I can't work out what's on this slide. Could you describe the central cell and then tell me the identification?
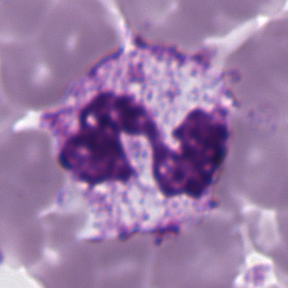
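Point one, the nucleus: two large lobes, left and right, joined by a narrower band of nuclear material. Point two, the chromatin: dark purple, coarsely clumped. Point three, the cytoplasm: plentiful, pale pinkish-lilac, with many small violet granules scattered throughout. Conclusion: segmented neutrophil.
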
